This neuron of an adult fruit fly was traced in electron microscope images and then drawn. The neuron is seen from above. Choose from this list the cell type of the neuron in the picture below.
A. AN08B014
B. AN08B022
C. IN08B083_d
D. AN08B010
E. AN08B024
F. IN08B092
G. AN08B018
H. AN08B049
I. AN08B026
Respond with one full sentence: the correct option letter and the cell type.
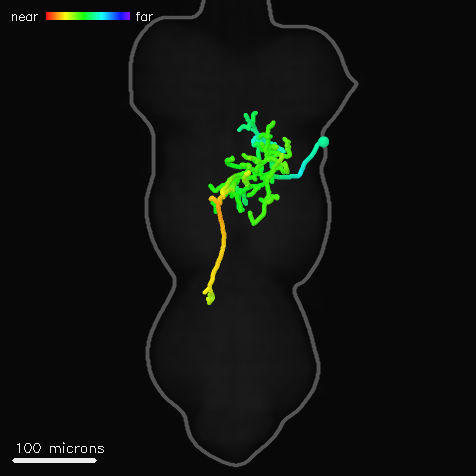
For the neuron, the cell type is IN08B083_d, which is option C.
